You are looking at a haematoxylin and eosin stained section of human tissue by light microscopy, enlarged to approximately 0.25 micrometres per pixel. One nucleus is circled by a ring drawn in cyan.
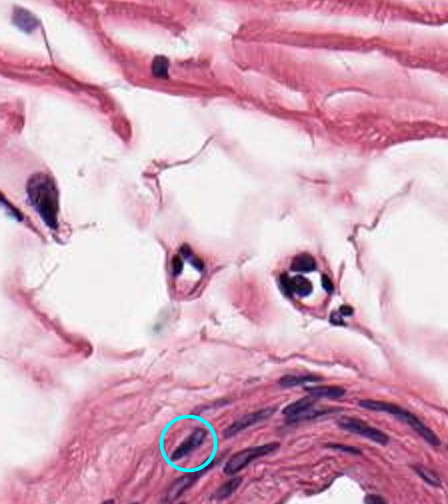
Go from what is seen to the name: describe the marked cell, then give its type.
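The nucleus is elongated with blunt, rounded ends and stains evenly dark purple. The surrounding cytoplasm is pink and finely streaked along the nucleus's long axis, with no sharp outline separating it from its neighbours. It lies within the curved wall of a vessel, parallel to other elongated nuclei that run the same way around the vessel. The marked cell is a smooth muscle cell.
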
